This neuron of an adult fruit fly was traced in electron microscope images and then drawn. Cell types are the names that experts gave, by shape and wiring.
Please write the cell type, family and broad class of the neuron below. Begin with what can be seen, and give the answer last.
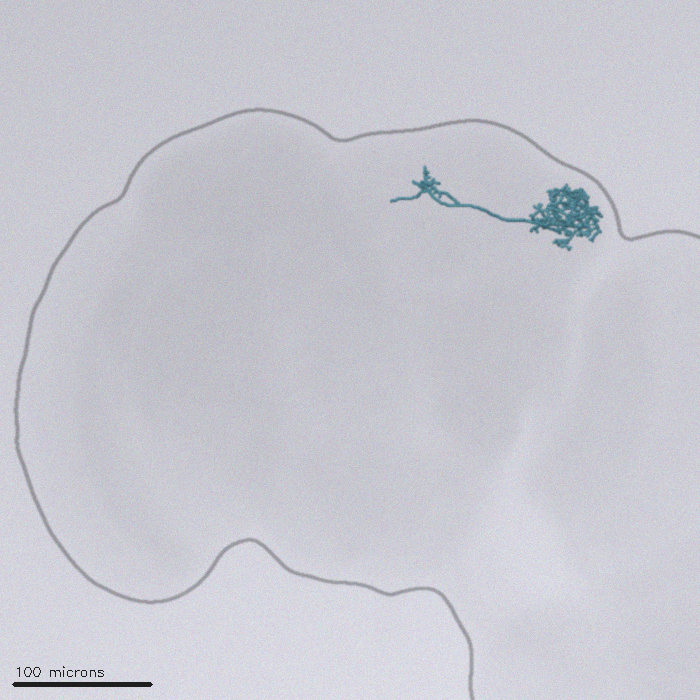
By the scale bar it is about 160 microns wide in this view. As drawn here it is more than twice as wide as it is tall. It is of cell type LHPV5a2. The family is hemilineage DL2_dorsal. Its broad class is central-brain intrinsic neuron.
